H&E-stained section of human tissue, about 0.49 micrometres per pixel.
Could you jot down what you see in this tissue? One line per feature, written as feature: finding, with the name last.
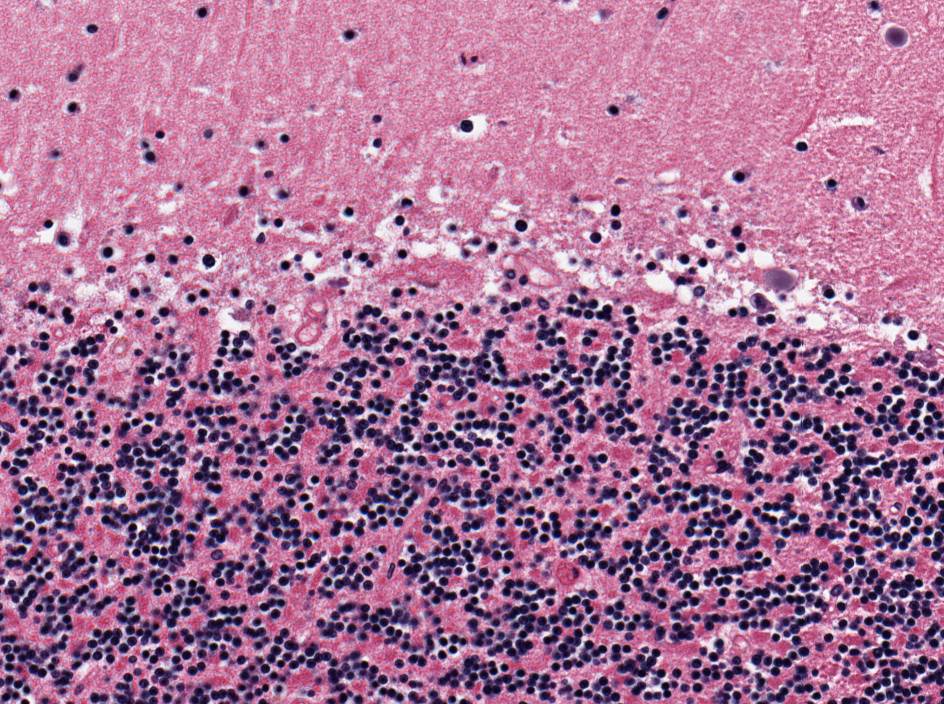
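Layers: two, pale upper, dense dark lower
Upper layer: pale pink, finely fibrillary, sparse small dark nuclei
Lower layer: closely packed small round dark purple nuclei, hardly any cytoplasm
Border: crosses whole field, left to right
Name: cerebellum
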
